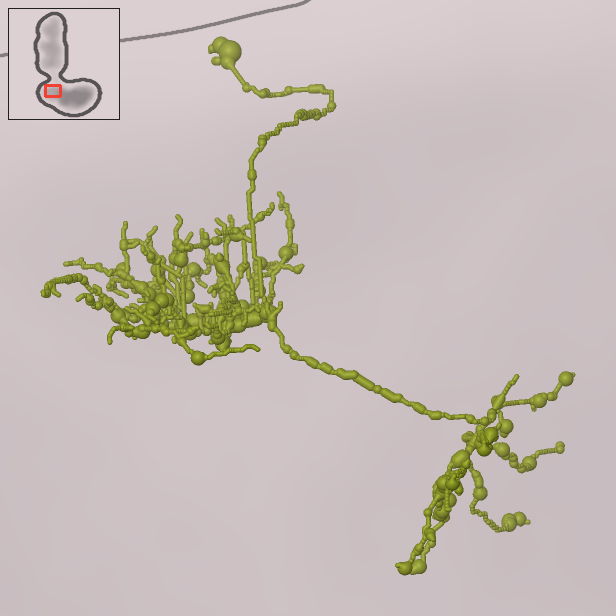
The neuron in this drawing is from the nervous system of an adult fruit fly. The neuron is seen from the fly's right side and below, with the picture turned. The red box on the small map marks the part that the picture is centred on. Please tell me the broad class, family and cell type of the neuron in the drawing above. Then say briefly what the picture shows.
It is an optic-lobe intrinsic neuron. The family is Tlp. It is of cell type Tlp11. The cell body can be seen at the top of the picture. Dozens of branch ends can be seen.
